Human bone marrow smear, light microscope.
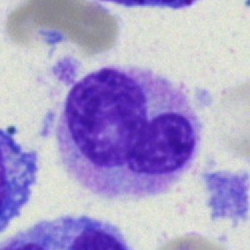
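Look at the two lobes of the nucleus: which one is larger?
The left lobe is larger than the right.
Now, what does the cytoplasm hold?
Fine, faint pinkish granules, and no vacuoles are seen.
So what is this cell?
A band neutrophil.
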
